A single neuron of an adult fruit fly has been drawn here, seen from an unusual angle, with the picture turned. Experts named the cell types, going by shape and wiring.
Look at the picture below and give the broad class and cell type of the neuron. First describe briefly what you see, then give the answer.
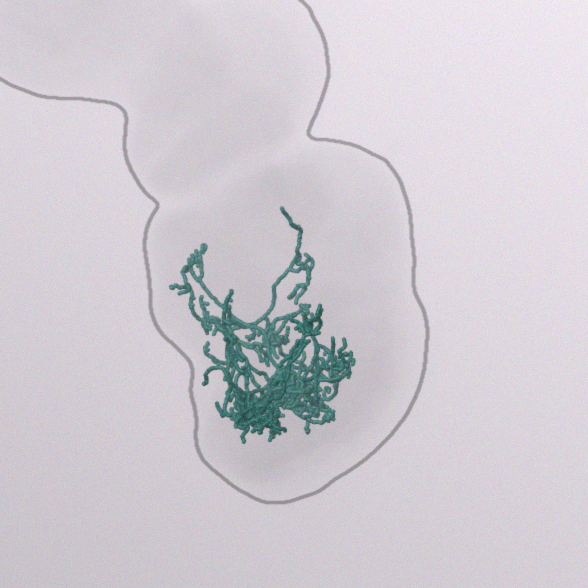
In this view it is taller than it is wide. Its broad class is central-brain intrinsic neuron. Its cell type is SMP145.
